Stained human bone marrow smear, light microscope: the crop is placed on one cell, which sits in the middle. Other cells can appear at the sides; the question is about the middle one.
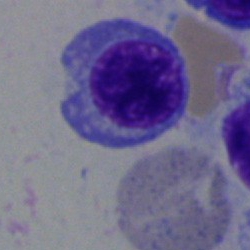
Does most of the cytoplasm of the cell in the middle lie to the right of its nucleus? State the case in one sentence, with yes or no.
No, this cell has its nucleus set toward the right.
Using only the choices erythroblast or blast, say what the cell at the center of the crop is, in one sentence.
At the center of the crop sits an erythroblast.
